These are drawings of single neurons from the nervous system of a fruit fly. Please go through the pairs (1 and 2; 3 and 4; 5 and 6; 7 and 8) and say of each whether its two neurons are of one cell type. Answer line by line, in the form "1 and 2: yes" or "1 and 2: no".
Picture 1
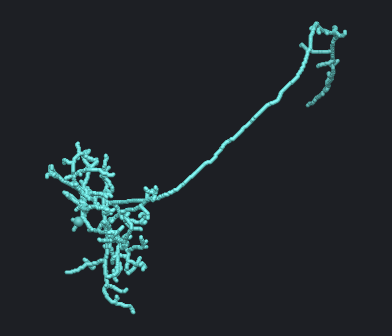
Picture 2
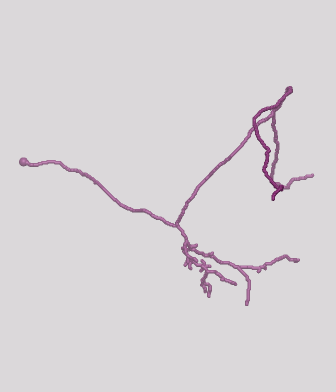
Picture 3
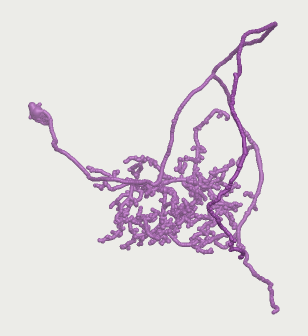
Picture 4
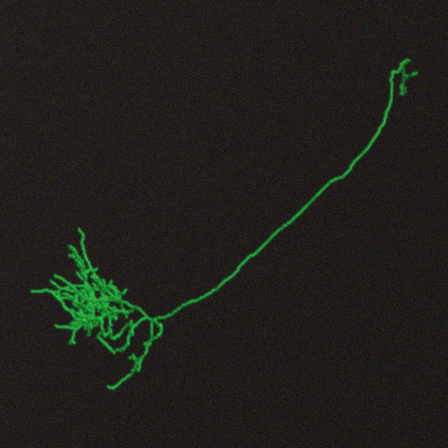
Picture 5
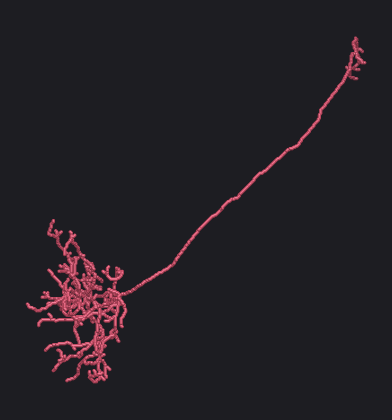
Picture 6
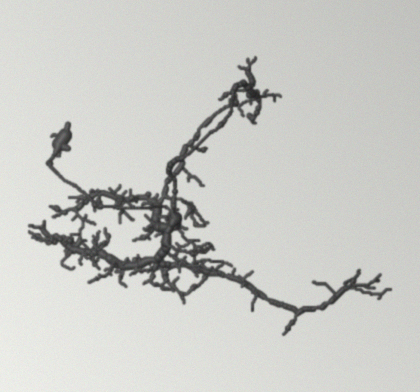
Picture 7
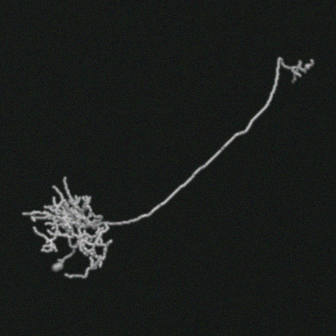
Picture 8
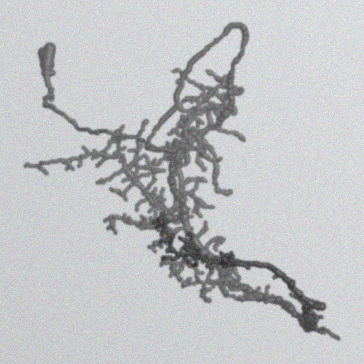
1 and 2: no
3 and 4: no
5 and 6: no
7 and 8: no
